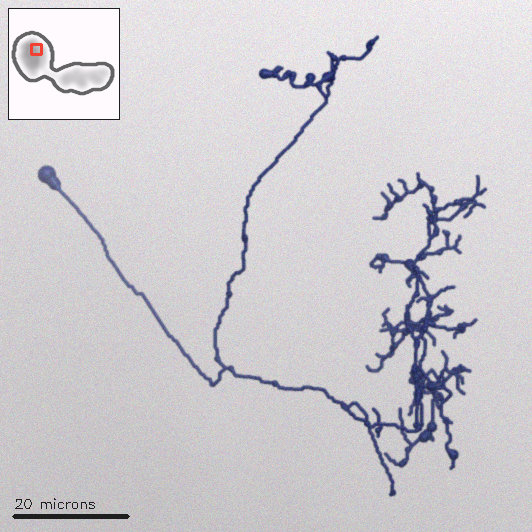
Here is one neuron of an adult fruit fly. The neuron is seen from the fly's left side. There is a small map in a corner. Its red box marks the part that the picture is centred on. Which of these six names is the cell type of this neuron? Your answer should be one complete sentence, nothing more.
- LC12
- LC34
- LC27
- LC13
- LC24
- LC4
This particular neuron has the cell type LC27.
